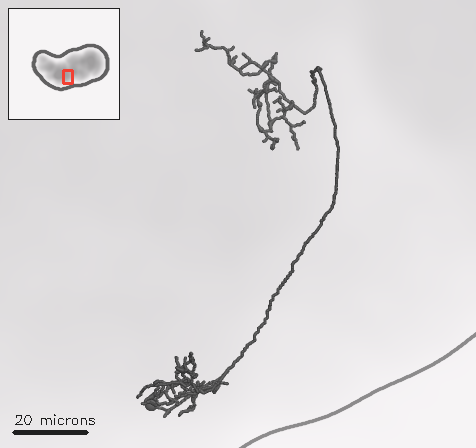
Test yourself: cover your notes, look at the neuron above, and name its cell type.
Tm30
